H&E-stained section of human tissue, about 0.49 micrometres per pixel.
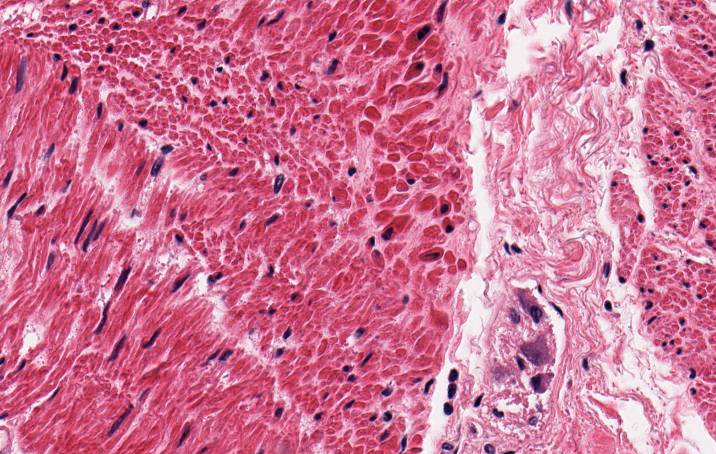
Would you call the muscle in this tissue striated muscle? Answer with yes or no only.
No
